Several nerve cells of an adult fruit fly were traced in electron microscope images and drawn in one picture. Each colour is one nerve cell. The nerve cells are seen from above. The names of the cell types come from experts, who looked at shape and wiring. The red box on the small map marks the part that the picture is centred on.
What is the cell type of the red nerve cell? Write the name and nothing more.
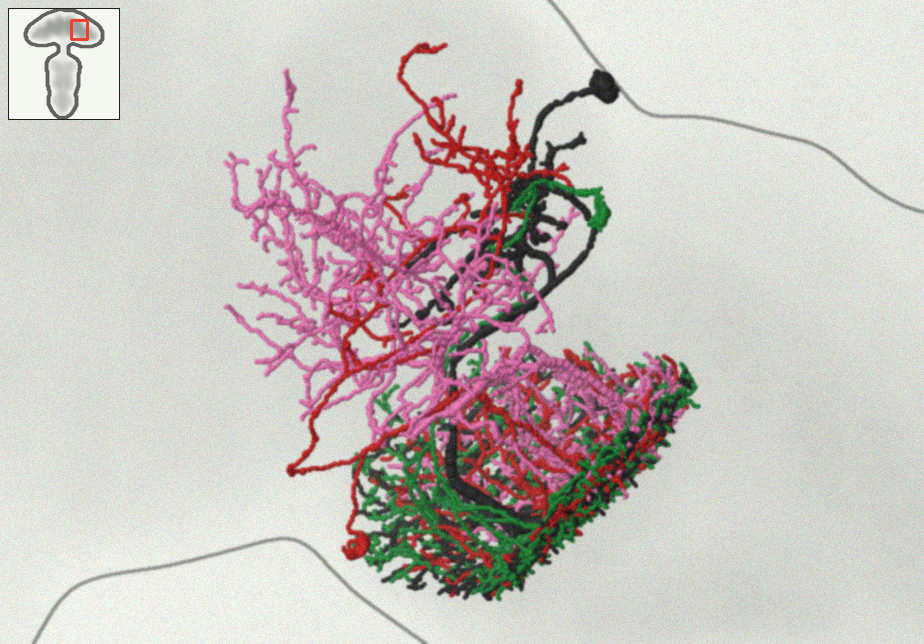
LT74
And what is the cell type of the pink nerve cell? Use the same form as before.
LoVP54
